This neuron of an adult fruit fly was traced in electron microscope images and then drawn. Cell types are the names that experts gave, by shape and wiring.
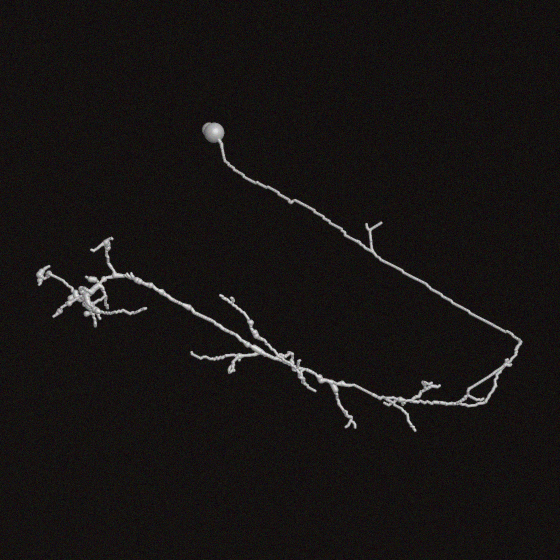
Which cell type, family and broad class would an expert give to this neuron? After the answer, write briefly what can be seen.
The cell type is IN12B023. The family is hemilineage 12B. This is a nerve-cord intrinsic neuron. The cell body is at the top of the picture. As drawn here it is wider than it is tall.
